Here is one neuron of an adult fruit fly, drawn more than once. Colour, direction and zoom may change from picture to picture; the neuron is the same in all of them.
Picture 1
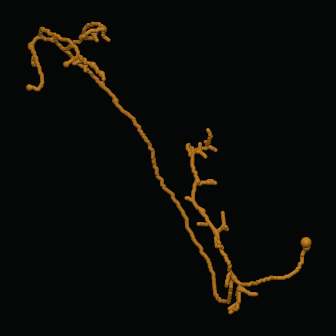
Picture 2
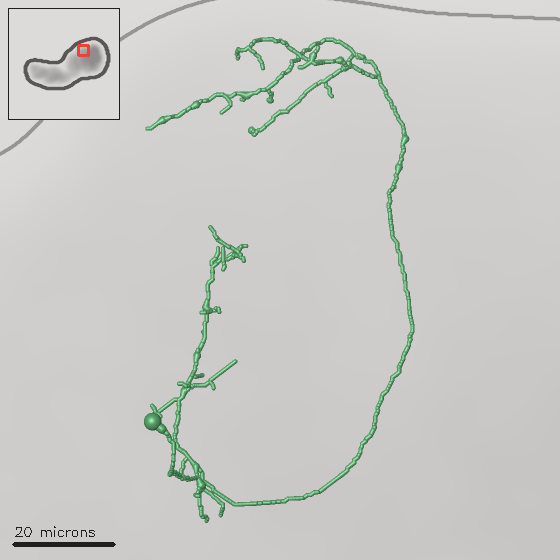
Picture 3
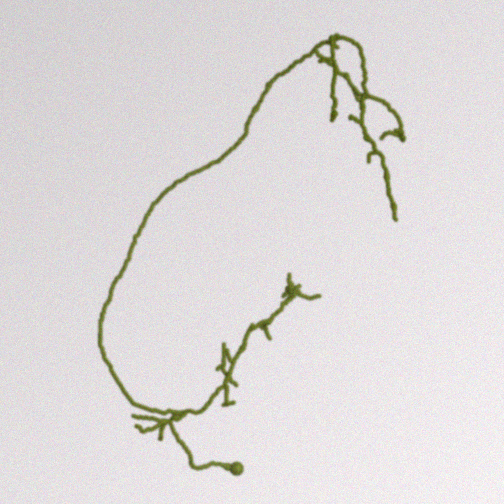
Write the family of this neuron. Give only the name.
hemilineage SLPal2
